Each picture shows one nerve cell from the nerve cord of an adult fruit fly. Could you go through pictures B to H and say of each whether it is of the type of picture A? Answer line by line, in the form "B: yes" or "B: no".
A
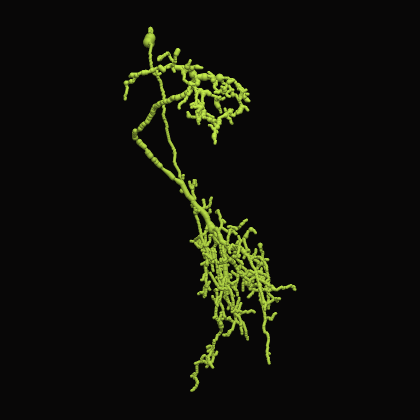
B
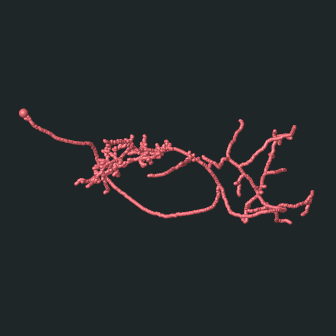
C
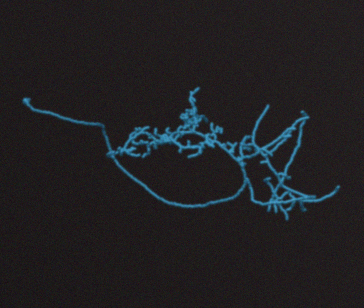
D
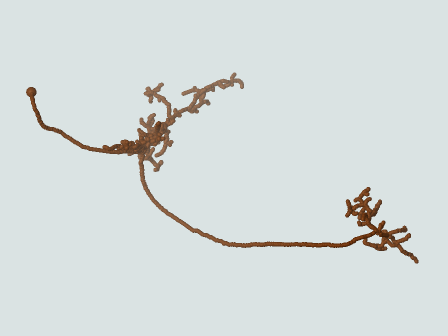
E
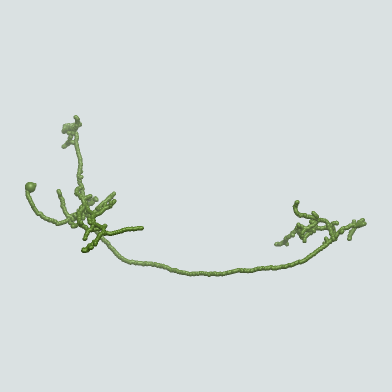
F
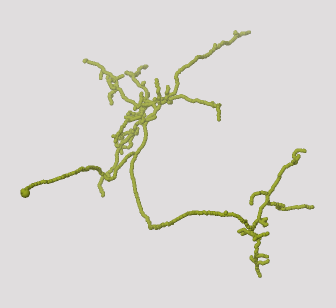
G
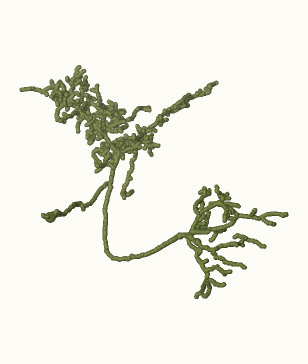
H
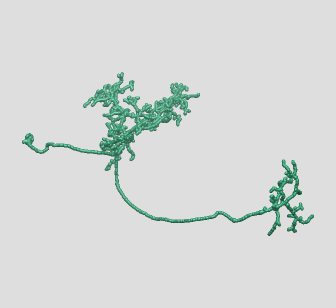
B: no
C: no
D: no
E: no
F: no
G: yes
H: yes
